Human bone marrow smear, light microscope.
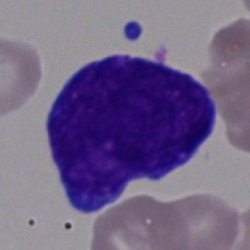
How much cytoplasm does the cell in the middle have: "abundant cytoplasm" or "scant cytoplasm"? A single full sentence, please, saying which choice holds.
The nucleus fills most of the cell.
